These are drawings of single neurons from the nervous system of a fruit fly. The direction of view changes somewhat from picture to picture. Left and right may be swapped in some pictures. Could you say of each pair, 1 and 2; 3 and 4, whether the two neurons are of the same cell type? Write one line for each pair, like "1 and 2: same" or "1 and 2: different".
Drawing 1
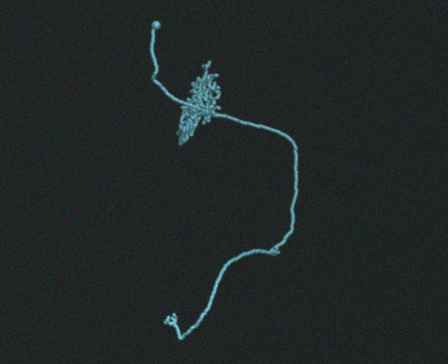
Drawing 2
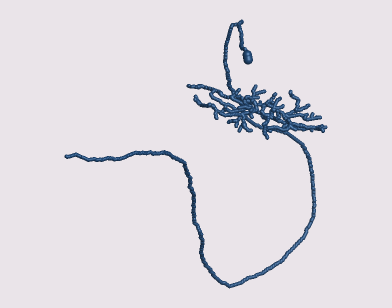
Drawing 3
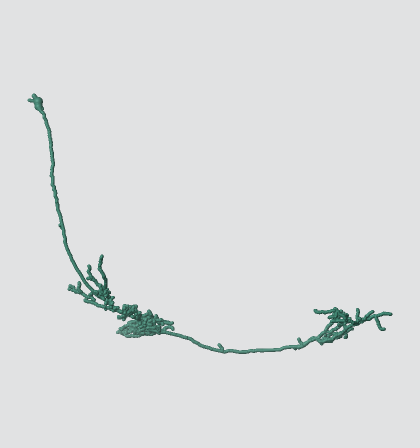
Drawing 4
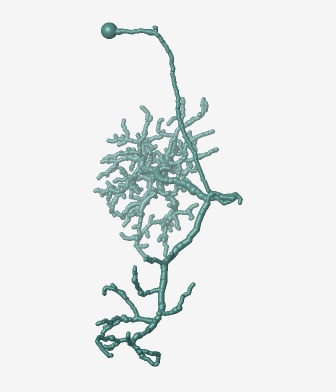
1 and 2: same
3 and 4: different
